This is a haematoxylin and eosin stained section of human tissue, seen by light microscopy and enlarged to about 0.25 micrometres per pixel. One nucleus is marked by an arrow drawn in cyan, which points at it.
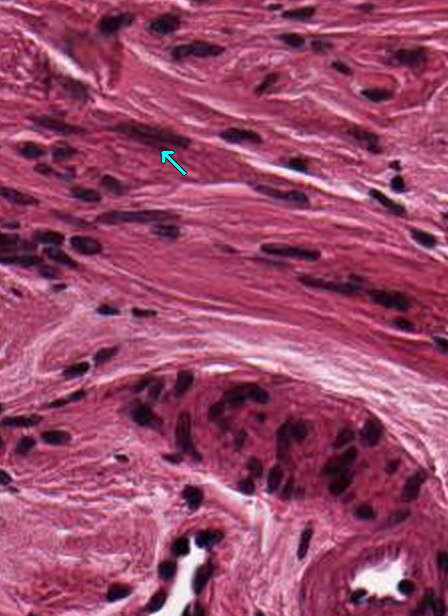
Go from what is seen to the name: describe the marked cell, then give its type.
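The nucleus stains dark purple fairly evenly along its length. The cytoplasm is pink and finely streaked along the length of the cell, with no clear outline separating it from neighbouring cells. The cell lies parallel to other elongated nuclei and pink fibres in a bundle running obliquely across the field. Type of cell: smooth muscle cell.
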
